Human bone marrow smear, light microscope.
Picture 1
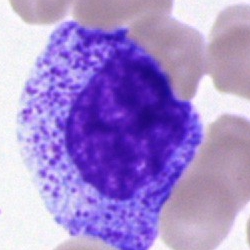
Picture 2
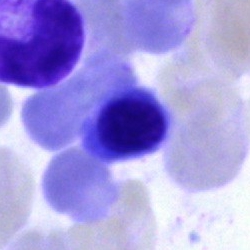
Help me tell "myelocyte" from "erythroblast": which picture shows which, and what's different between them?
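Myelocyte in picture 1; erythroblast in picture 2. Picture 1: nucleus off-centre to the right; chromatin deep purple, mottled and patchy. Cytoplasm plentiful and pale blue, with numerous purple granules, most crowded in the wide band on the left. Picture 2: outline smooth and rounded; no nucleolus seen.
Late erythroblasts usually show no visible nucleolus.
Cytoplasm only a narrow rim, widest on the left, with no granules.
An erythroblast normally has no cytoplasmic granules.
Pale non-nucleated red cells press against it on the left and below. Main contrast: plentiful granular cytoplasm in picture 1, a narrow granule-free rim in picture 2.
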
